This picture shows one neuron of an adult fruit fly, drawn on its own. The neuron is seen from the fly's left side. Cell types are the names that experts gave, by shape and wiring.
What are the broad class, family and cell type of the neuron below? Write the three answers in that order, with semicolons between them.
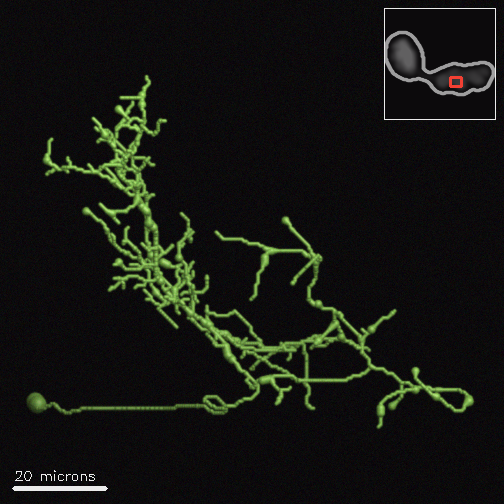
nerve-cord intrinsic neuron; hemilineage 14A; IN14A044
